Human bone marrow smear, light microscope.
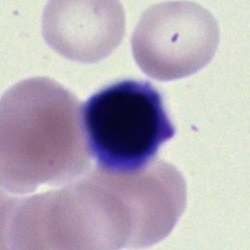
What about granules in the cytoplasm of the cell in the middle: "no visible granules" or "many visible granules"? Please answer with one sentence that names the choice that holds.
No granules can be seen in the cytoplasm of this cell.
